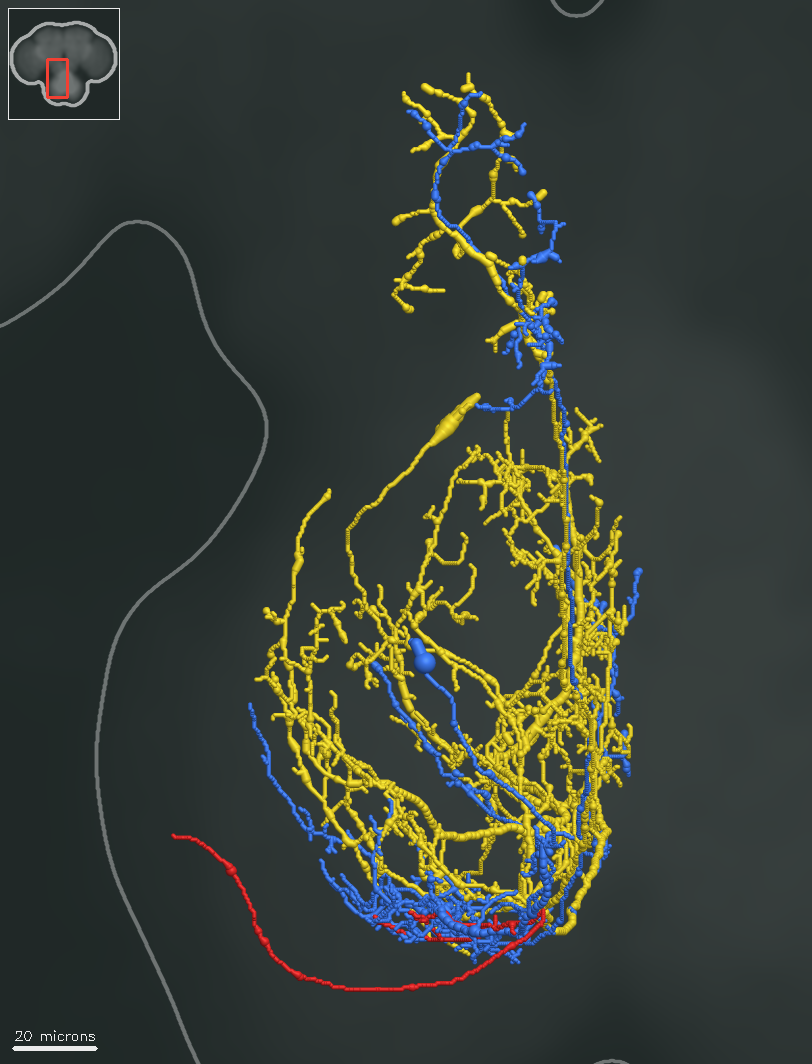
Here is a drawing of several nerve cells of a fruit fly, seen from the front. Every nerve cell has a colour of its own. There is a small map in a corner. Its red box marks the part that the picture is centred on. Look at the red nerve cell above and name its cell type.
SNta33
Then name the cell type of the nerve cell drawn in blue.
AN17A068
